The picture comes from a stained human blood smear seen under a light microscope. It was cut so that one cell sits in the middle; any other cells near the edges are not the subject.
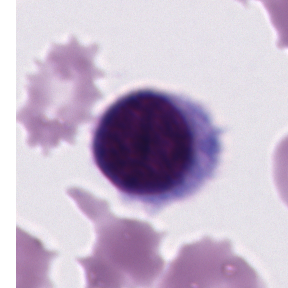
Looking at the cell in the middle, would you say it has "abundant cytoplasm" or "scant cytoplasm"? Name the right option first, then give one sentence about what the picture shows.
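Scant cytoplasm. The cytoplasm forms only a thin rim, widest on the right.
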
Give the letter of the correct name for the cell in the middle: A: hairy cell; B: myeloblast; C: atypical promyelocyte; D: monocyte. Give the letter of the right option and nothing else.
A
